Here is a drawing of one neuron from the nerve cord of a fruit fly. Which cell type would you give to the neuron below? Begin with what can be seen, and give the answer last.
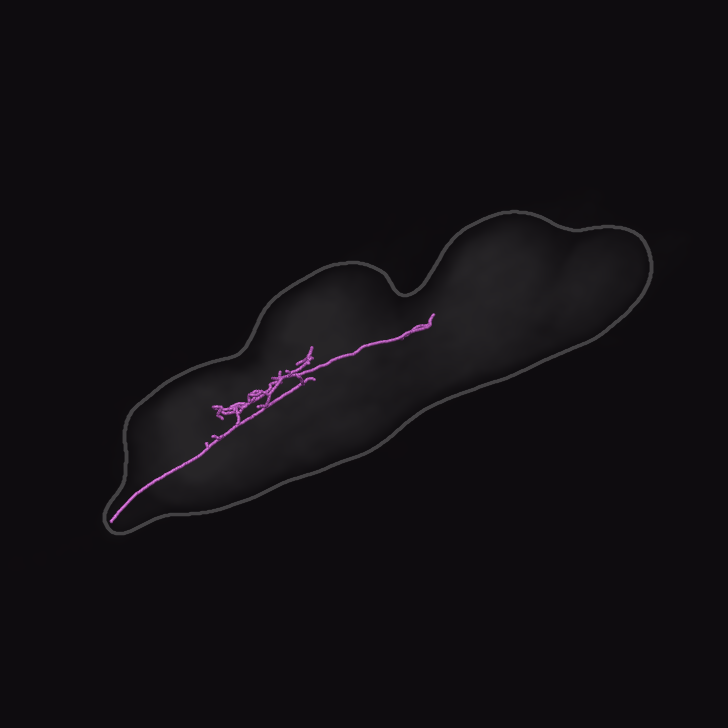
No cell body is drawn. In this view it is wider than it is tall. This is a descending neuron. Its cell type is DNg56.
